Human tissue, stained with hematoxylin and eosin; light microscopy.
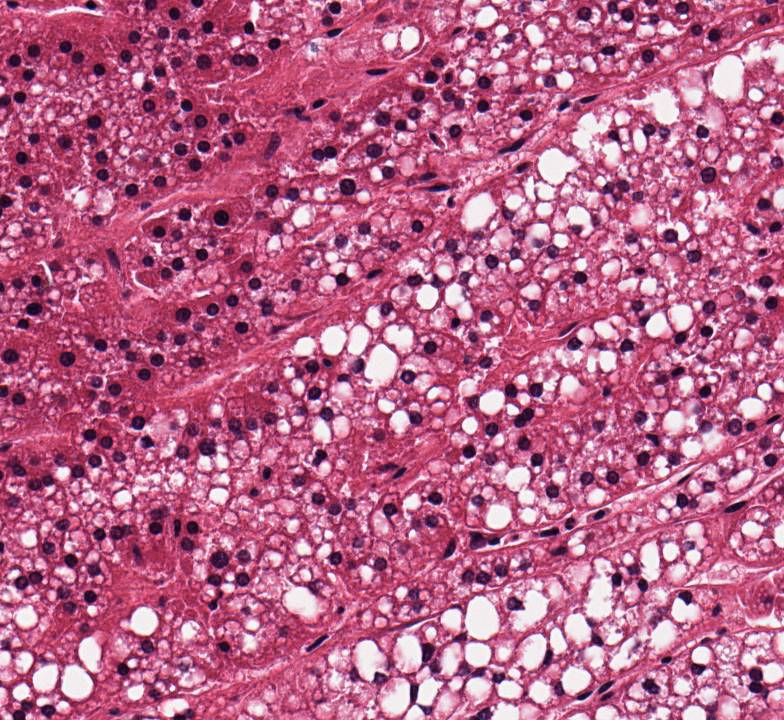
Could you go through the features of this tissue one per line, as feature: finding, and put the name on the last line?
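Arrangement: long parallel cords, running diagonally from lower left to upper right
Cytoplasm: in most cells, filled with many clear, rounded vacuoles
Distribution: largest clear vacuoles most numerous toward the right side and lower part
Nuclei: small, round, darkly stained
Name: adrenal gland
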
